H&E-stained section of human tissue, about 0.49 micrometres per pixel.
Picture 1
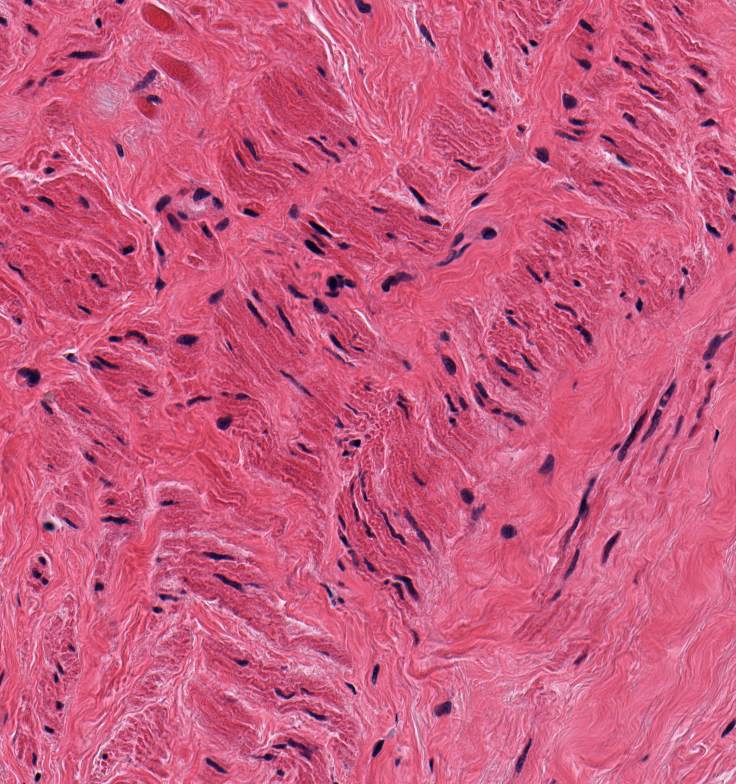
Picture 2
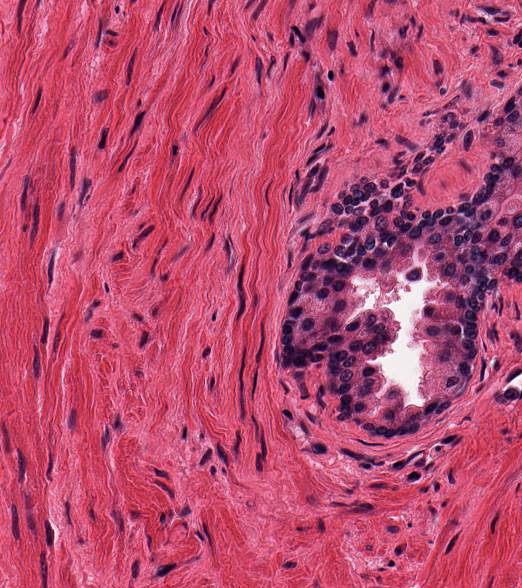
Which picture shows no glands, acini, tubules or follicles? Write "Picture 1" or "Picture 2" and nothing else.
Picture 1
